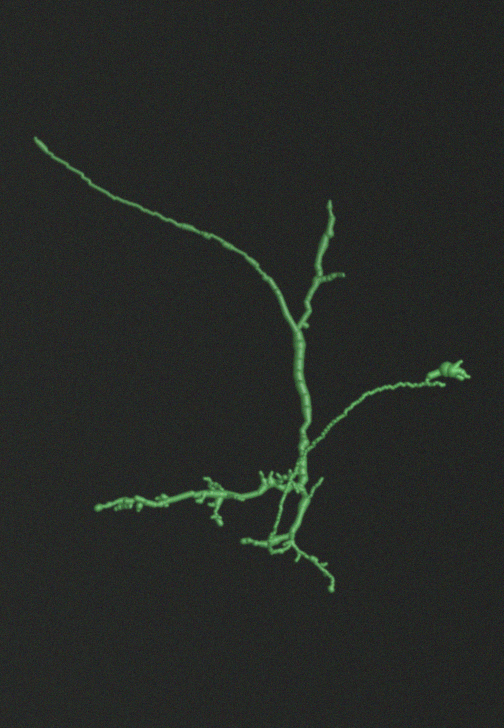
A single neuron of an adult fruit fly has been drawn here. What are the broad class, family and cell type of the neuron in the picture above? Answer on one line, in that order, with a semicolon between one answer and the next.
nerve-cord intrinsic neuron; hemilineage 06A; IN06A022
